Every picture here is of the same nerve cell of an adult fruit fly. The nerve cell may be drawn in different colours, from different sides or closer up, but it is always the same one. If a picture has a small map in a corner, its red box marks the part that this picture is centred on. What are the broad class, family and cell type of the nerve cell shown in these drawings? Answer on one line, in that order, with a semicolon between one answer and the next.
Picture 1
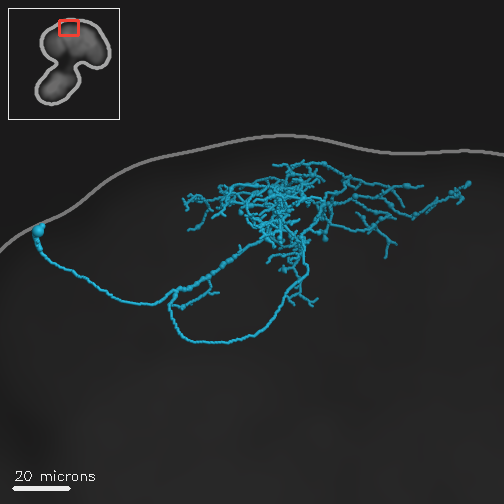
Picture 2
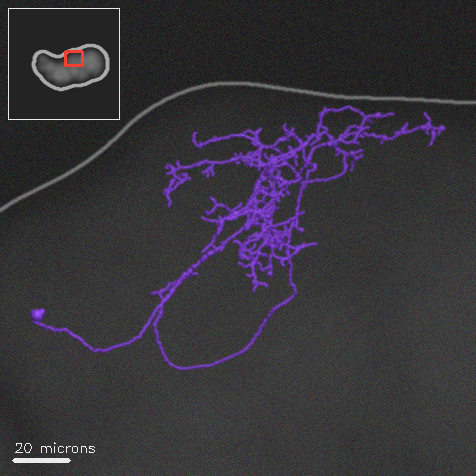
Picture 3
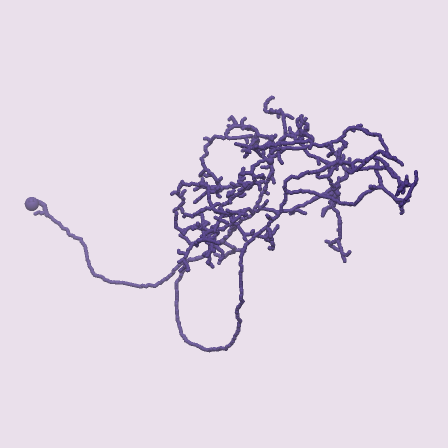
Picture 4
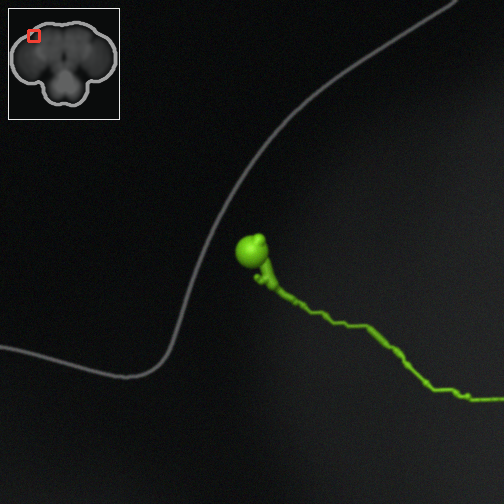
central-brain intrinsic neuron; hemilineage SLPal1; SLP021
